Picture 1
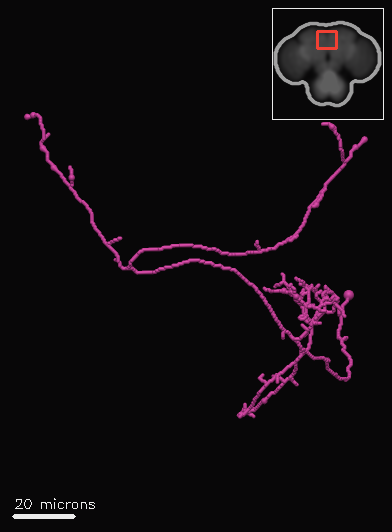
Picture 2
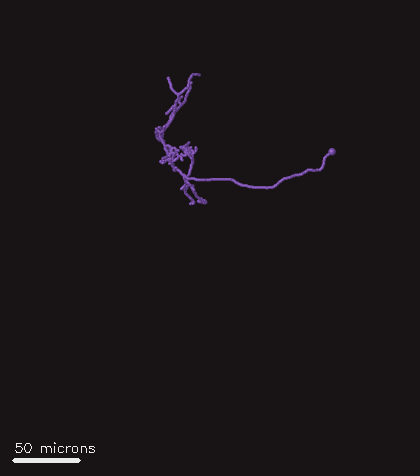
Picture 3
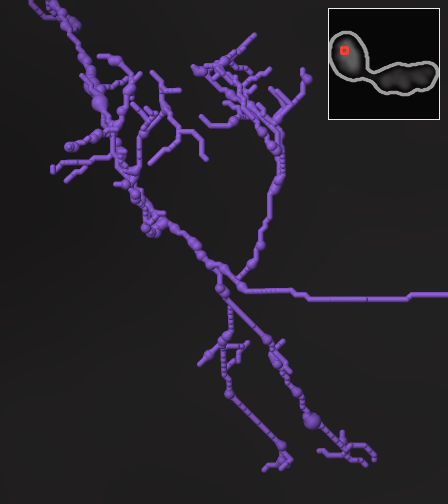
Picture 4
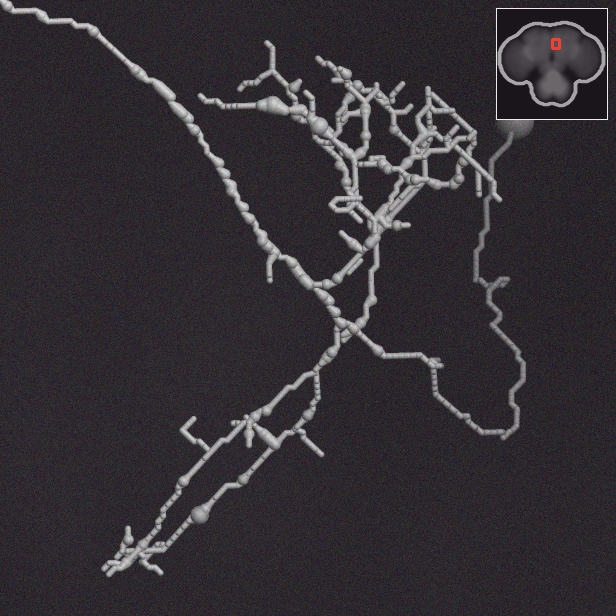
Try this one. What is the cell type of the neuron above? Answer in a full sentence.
The cell type is FS3_a.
